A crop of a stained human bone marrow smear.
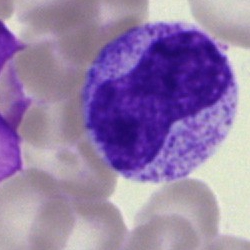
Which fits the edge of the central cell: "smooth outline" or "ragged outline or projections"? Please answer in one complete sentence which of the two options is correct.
It is a smooth edge that this cell shows.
